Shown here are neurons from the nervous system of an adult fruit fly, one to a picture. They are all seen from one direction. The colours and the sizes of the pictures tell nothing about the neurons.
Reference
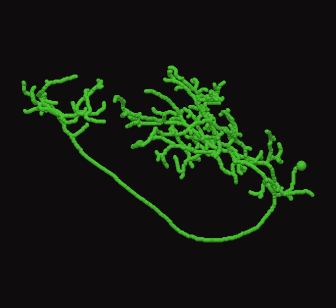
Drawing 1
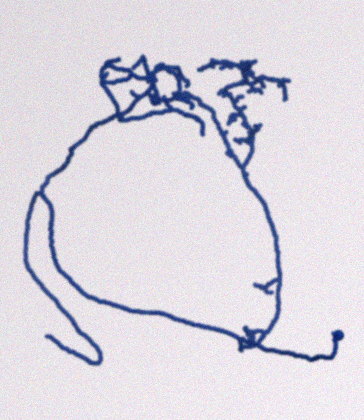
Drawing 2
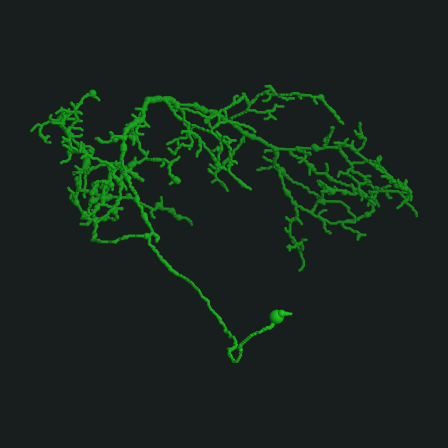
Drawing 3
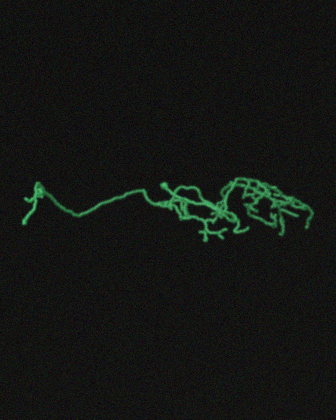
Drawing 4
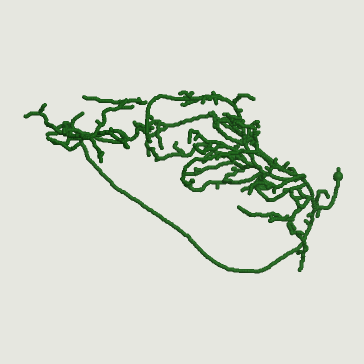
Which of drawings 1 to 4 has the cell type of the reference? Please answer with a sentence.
The neuron in drawing 4 is of the same cell type.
